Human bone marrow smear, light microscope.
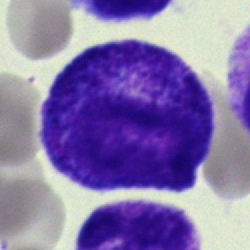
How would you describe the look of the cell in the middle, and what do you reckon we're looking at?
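Roughly round in outline, the cell holds nuclear material that stains dense, dark purple-blue overall. No vacuoles are visible. The picture is slightly blurred. It is a promyelocyte.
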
